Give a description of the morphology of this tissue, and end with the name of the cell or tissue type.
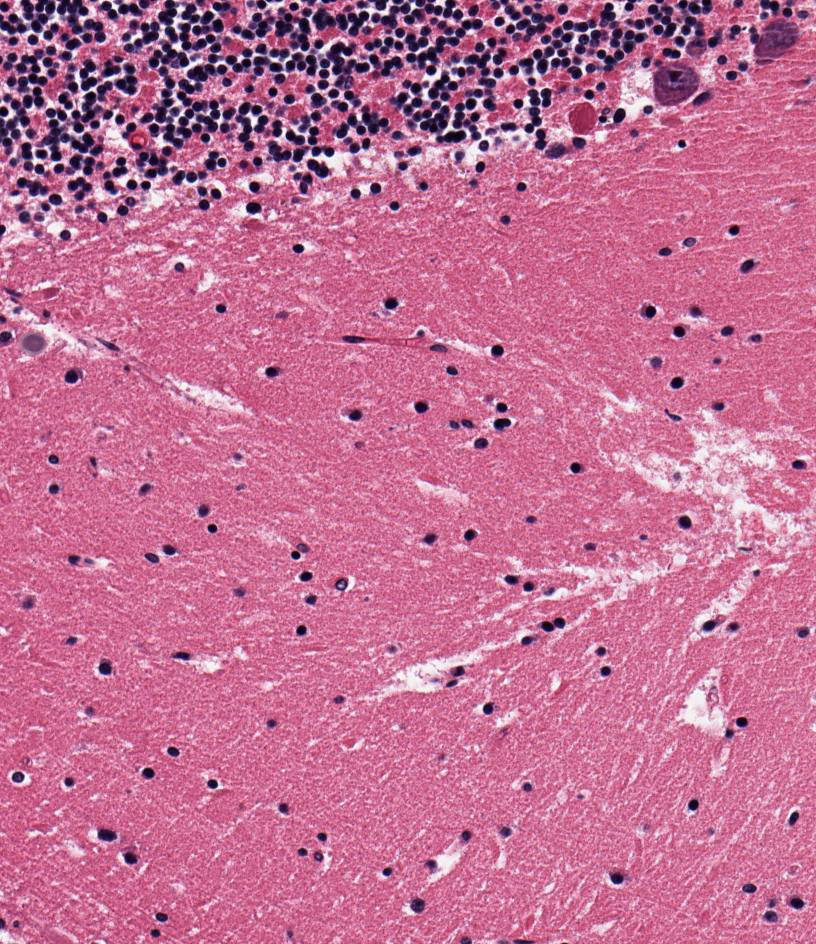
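Along the top runs a dense band of small dark nuclei; the rest is pale pink tissue with sparse nuclei. Up close, the band's nuclei are closely packed, small, round and dark, with scarcely any visible cytoplasm. Between them sit small pink-red patches. Below, the pink substance is finely fibrillar, with no collagen bundles. This is cerebellum.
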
